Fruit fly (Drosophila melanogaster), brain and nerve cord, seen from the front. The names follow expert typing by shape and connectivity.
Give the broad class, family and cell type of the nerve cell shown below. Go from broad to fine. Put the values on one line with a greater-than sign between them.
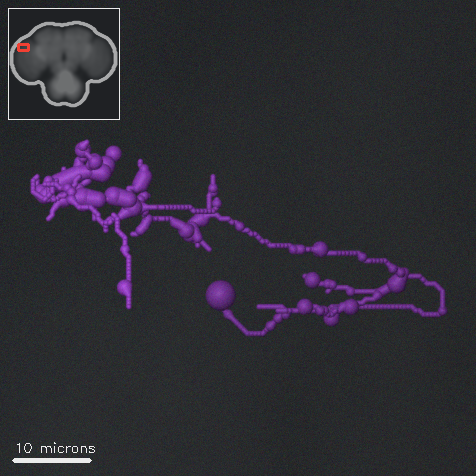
optic-lobe intrinsic neuron > C > C3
